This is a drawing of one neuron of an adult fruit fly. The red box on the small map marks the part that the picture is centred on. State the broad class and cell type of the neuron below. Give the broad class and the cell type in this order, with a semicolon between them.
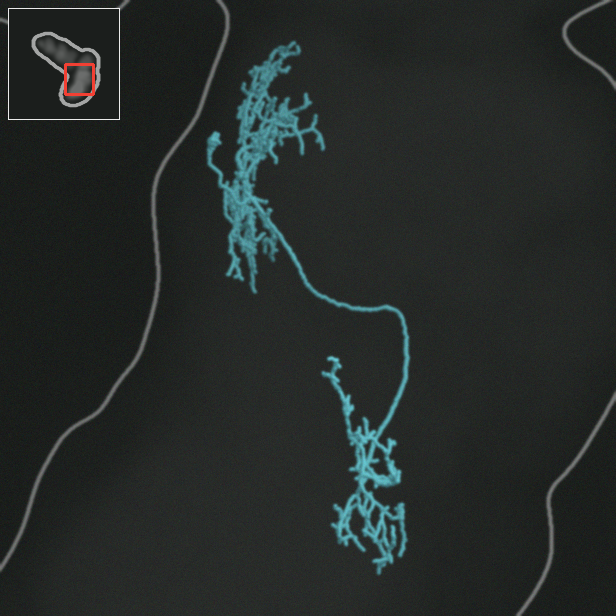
central-brain intrinsic neuron; CL327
